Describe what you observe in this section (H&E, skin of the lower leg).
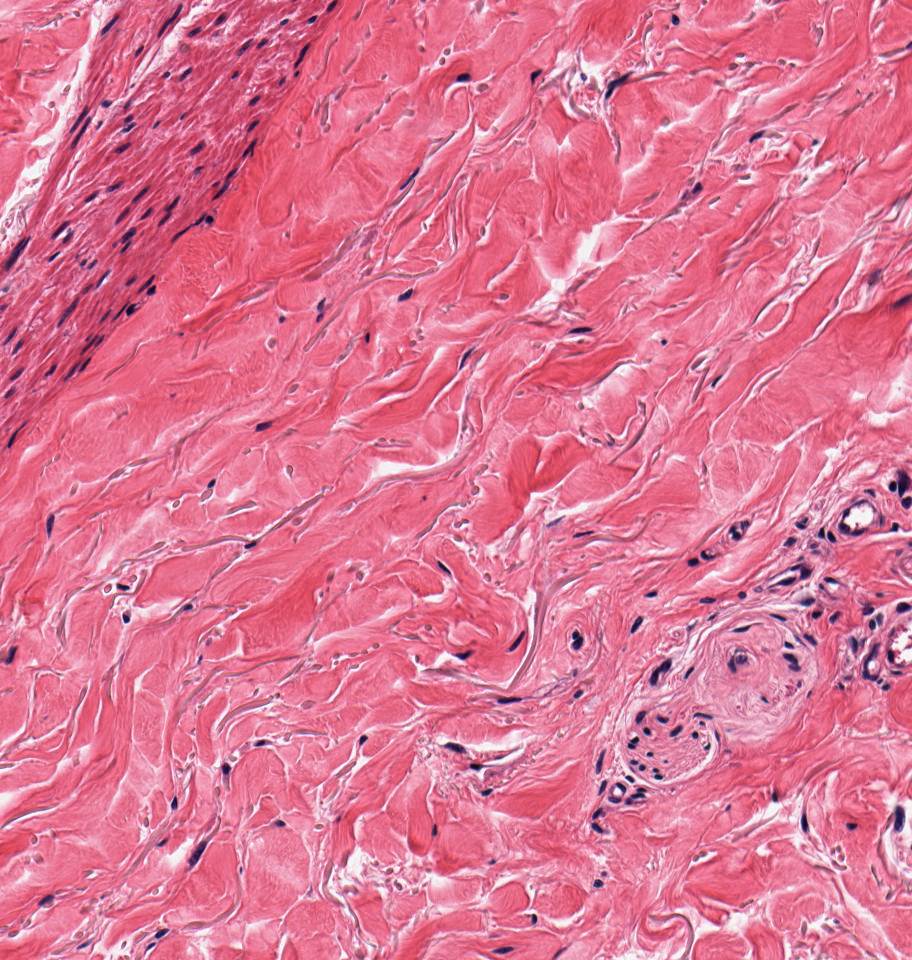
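Most of the field consists of closely packed pink collagen bundles with few cells between them. The cells scattered among these bundles have small, dark, slender nuclei. Along the upper left corner runs a darker, more cellular band holding many elongated nuclei that lie parallel to one another. In the lower right part of the field is a cluster of small round lumina surrounded by dark nuclei.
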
